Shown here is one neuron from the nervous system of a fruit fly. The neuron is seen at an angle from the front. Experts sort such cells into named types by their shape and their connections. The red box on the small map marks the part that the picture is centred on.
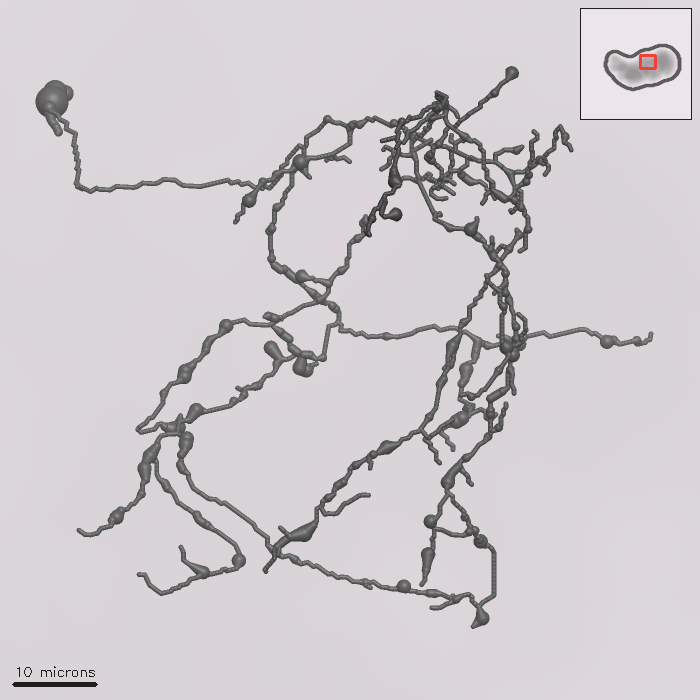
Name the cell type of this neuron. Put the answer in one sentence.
The cell type is CB1269.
